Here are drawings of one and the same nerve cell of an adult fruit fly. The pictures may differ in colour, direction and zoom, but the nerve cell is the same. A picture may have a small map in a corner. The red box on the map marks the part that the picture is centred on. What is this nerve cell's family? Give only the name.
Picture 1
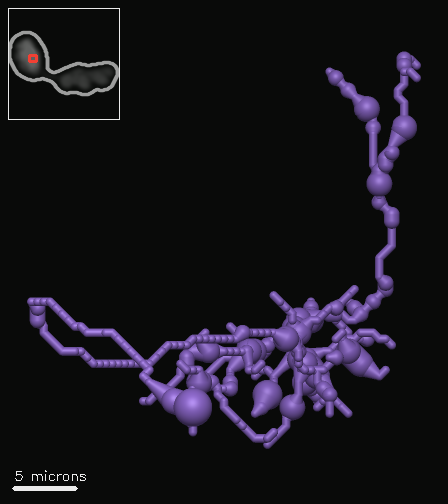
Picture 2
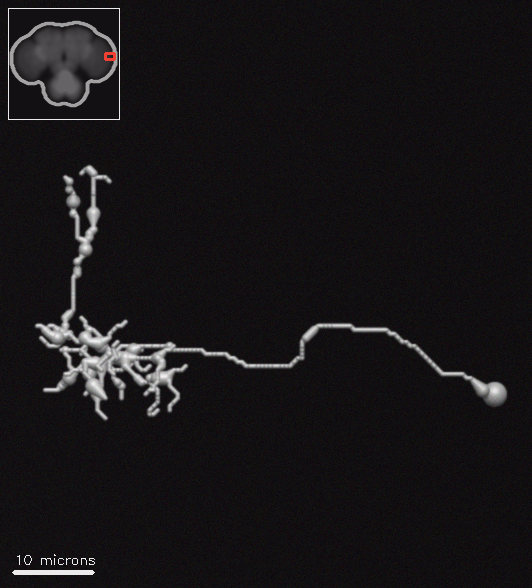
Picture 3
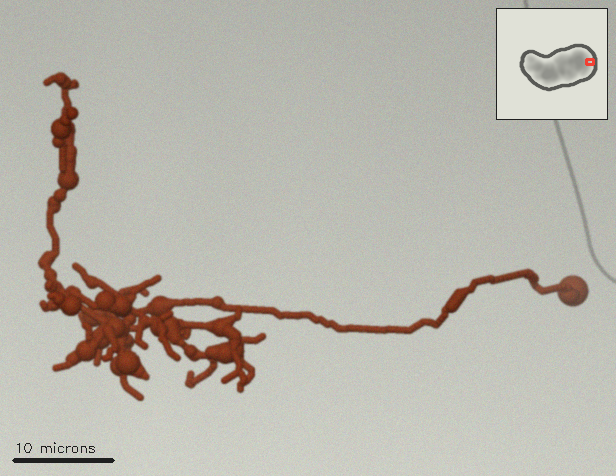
Dm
